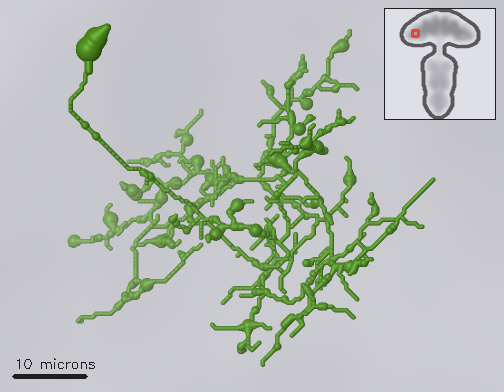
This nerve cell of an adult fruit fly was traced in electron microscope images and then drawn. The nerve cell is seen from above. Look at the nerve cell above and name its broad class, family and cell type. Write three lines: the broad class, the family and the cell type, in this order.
optic-lobe intrinsic neuron
Cm
Cm7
